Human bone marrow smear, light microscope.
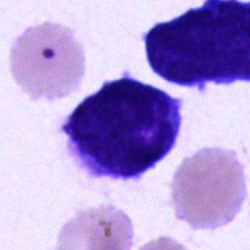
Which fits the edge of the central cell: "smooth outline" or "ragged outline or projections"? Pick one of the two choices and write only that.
Ragged outline or projections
